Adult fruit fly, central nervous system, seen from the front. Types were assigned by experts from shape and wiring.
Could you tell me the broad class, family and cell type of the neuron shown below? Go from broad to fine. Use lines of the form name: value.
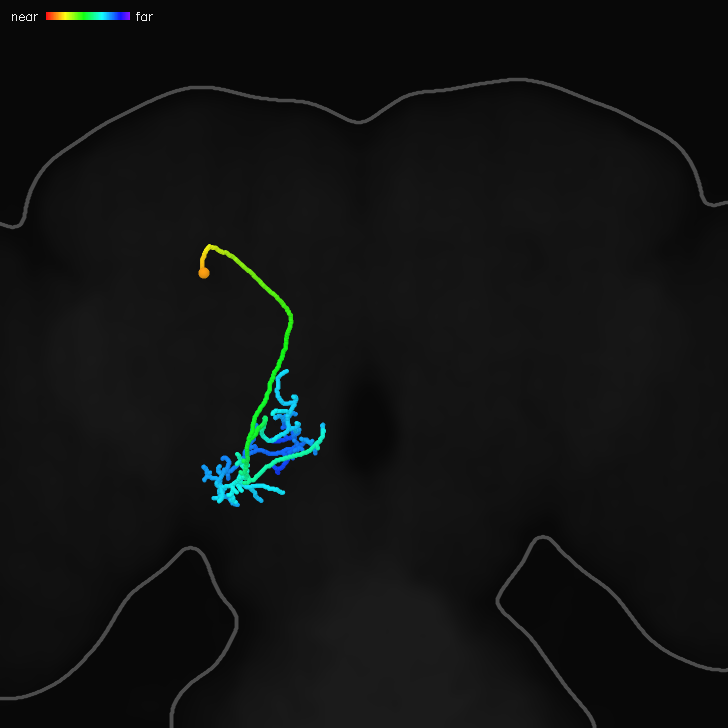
broad class: central-brain intrinsic neuron
family: hemilineage WEDd1
cell type: SAD006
